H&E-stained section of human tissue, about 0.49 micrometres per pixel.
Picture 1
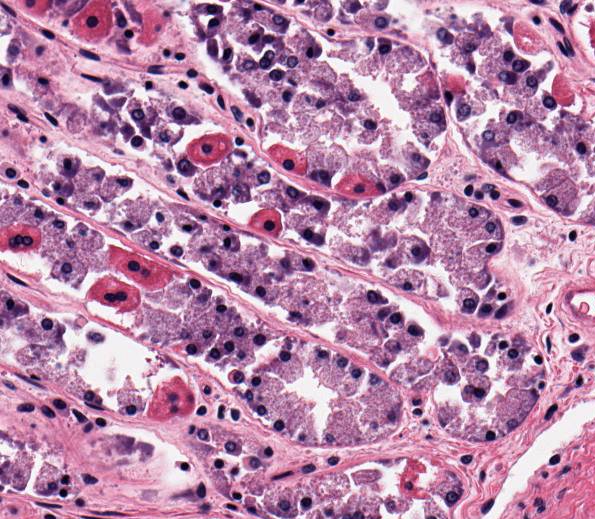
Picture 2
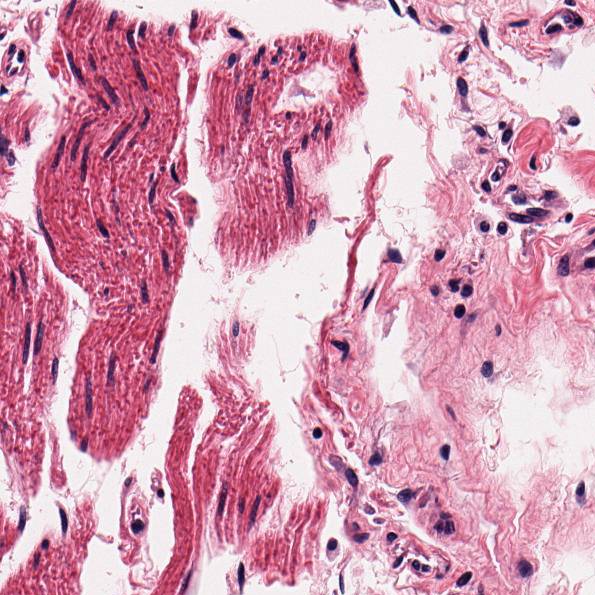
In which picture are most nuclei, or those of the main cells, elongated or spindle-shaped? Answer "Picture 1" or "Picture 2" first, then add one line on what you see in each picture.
Picture 2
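In picture 1: Most cells within the units have granular purple cytoplasm and small round dark nuclei.
In picture 2: The nuclei within the muscle fibres are dark, elongated and aligned parallel to the length of the fibres.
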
